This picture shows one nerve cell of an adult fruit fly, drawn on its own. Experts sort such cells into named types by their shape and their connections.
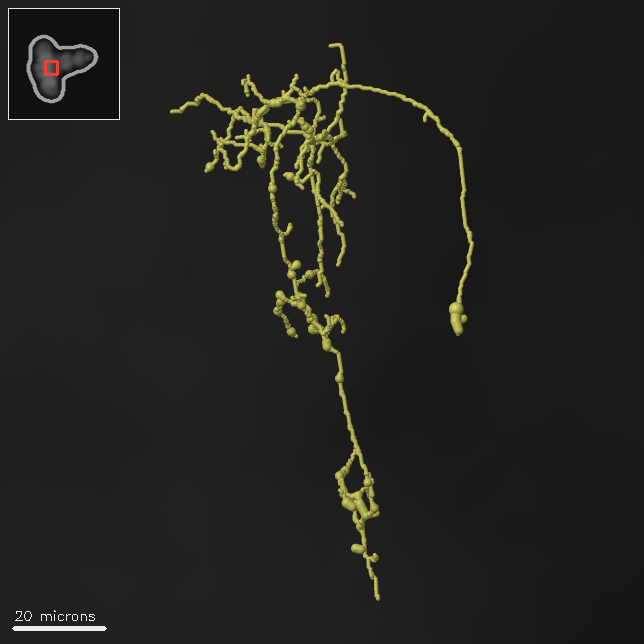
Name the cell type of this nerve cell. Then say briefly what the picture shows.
Its cell type is CL182. This is a central-brain intrinsic neuron. The cell body is on the right of the picture. From top to bottom in the picture it spans about 120 microns. The picture shows dozens of branch ends.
